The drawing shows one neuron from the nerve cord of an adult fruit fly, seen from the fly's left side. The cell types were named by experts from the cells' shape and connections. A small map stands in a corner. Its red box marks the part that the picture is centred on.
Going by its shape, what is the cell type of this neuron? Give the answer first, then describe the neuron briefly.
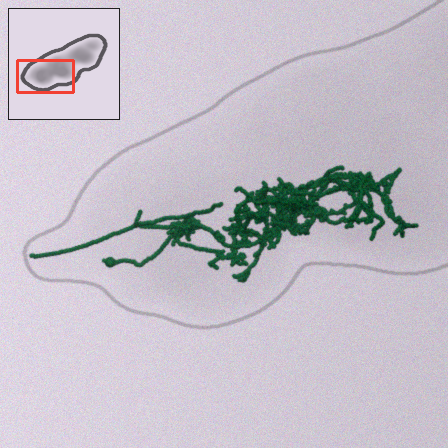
It is of cell type AN08B032. It is an ascending neuron. Dozens of branch ends can be seen. As drawn here it is more than twice as wide as it is tall.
